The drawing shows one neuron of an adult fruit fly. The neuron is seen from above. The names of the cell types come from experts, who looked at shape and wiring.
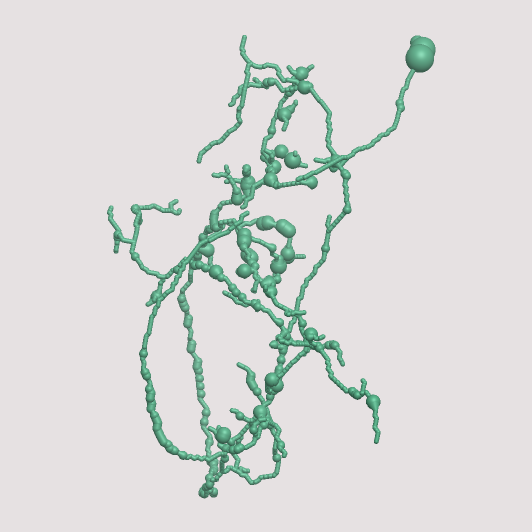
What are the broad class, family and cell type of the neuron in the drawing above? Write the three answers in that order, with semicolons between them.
central-brain intrinsic neuron; hemilineage SMPpd1; CB2572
